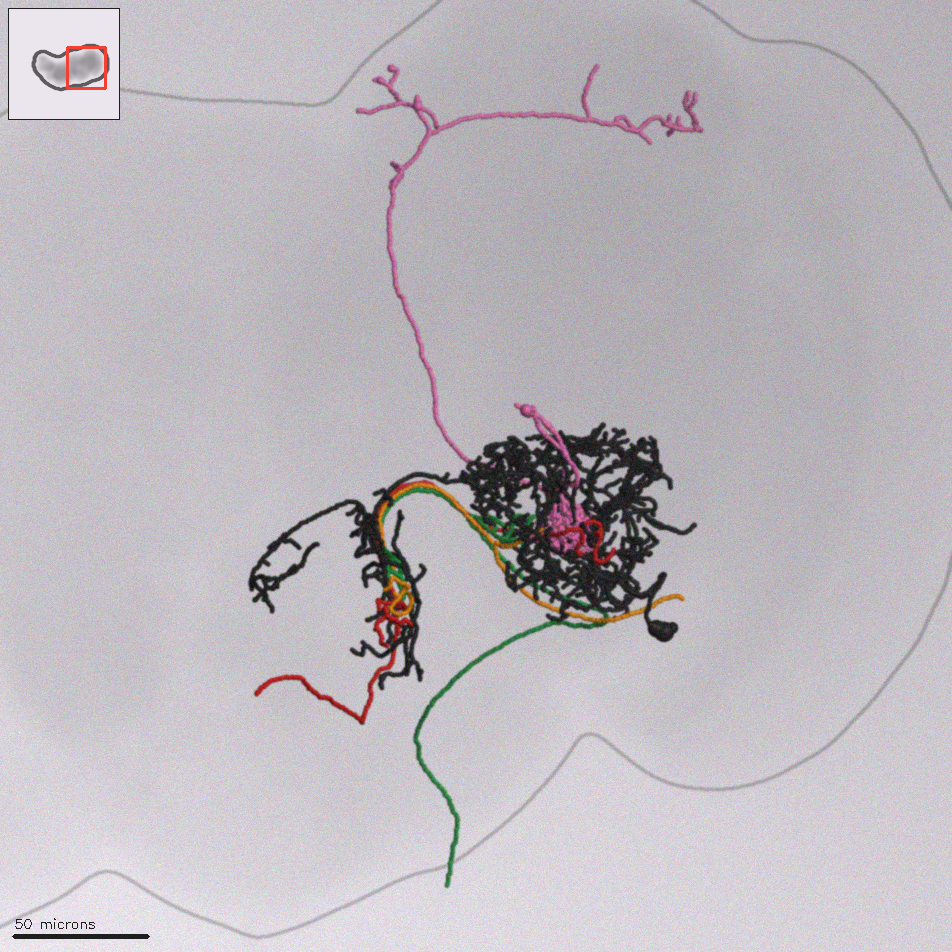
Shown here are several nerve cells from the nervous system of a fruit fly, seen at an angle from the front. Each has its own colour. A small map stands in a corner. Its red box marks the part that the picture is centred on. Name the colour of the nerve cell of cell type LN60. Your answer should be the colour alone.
black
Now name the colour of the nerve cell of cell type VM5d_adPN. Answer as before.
pink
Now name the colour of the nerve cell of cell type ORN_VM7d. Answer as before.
green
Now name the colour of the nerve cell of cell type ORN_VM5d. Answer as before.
orange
